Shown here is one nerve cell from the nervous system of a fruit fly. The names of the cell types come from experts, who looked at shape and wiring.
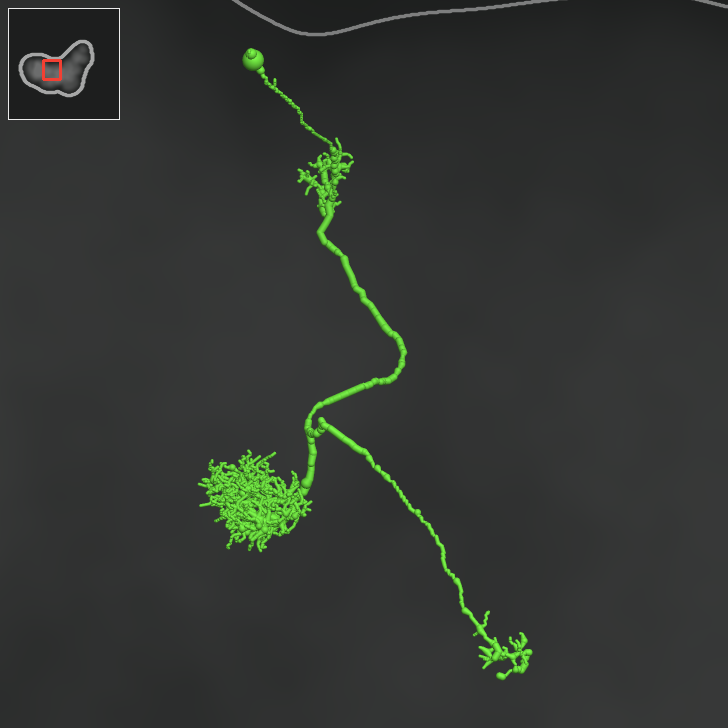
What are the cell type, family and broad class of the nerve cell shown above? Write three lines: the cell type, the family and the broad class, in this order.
EPG
class CX
central-brain intrinsic neuron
